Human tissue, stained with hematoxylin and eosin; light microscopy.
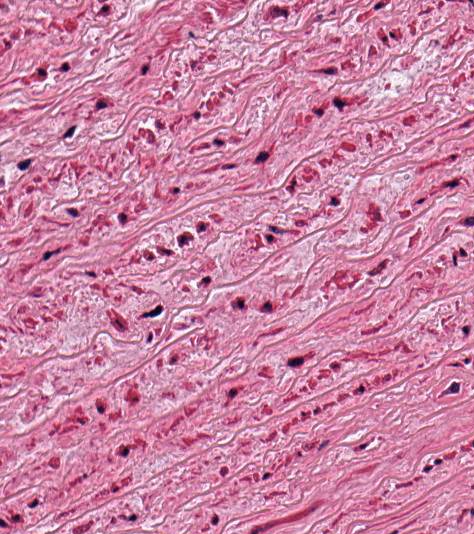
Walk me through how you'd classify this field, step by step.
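Shown here is the tunica media of an artery. Pink fibres run in parallel bands across the whole field, sloping upward from lower left to upper right, and they are wavy rather than straight.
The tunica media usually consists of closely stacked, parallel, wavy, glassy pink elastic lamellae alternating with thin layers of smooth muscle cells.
Many nuclei are elongated and lie along the fibres.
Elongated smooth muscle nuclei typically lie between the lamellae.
Pale, wispy, lightly stained patches lie between the fibre bands.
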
